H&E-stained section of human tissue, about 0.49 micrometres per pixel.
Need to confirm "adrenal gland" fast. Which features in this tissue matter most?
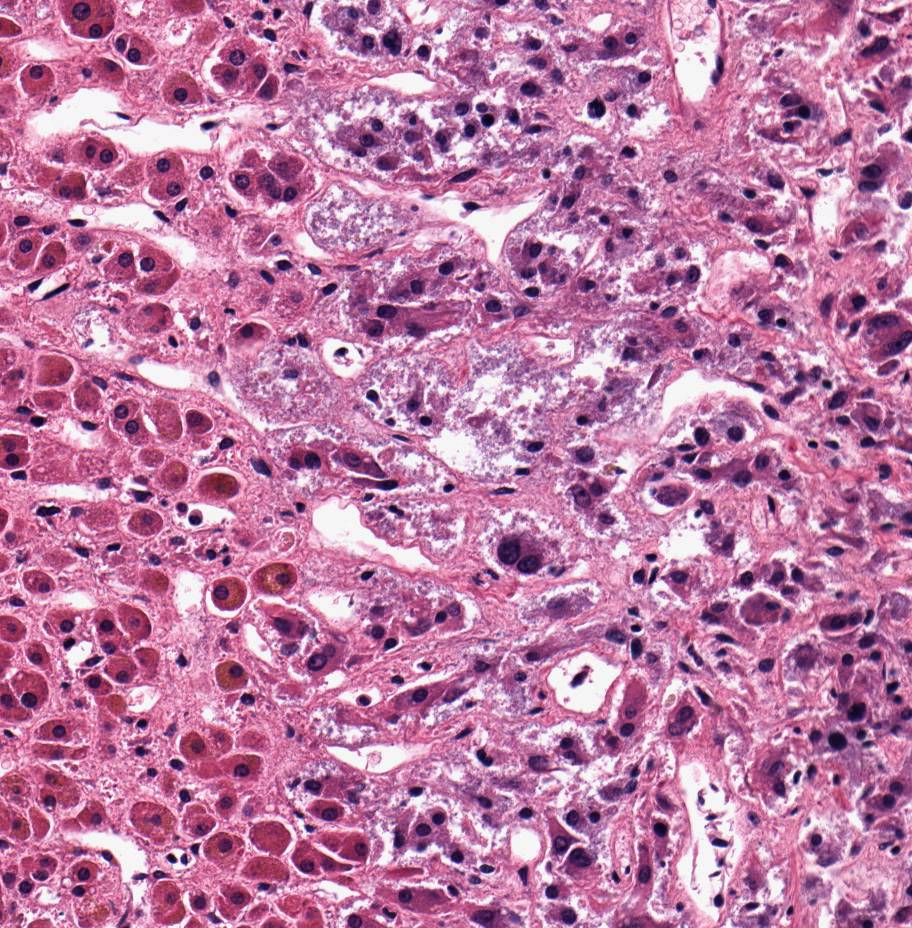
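Start on the left of this adrenal gland, where nests of polygonal cells have dense pink cytoplasm. Their nuclei are round and centrally placed, and many show a distinct nucleolus. Move to the centre and right, and the cytoplasm turns paler, purplish and granular. In the centre, many cells look partly cleared, their cytoplasm pale, flocculent and grey-purple. Across the centre and right, the nuclei vary markedly in size and darkness, and some cells hold more than one nucleus.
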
